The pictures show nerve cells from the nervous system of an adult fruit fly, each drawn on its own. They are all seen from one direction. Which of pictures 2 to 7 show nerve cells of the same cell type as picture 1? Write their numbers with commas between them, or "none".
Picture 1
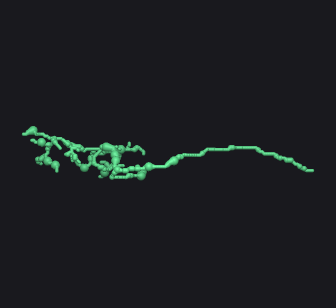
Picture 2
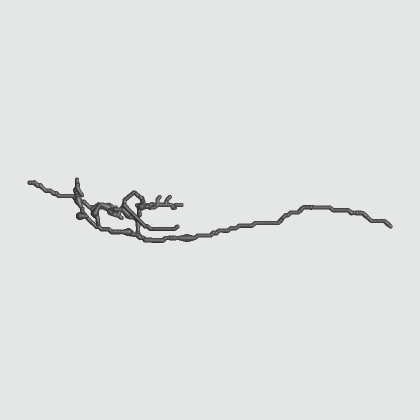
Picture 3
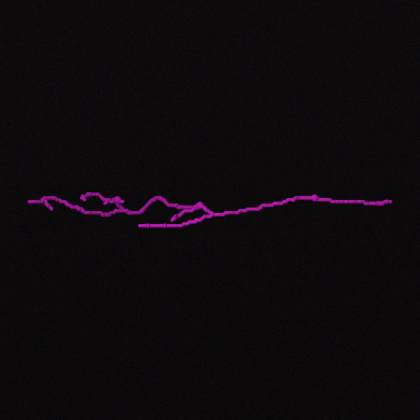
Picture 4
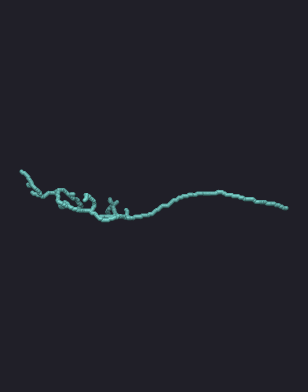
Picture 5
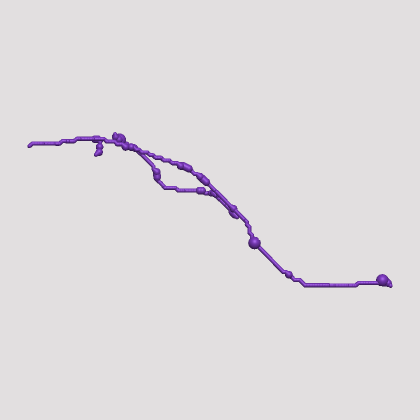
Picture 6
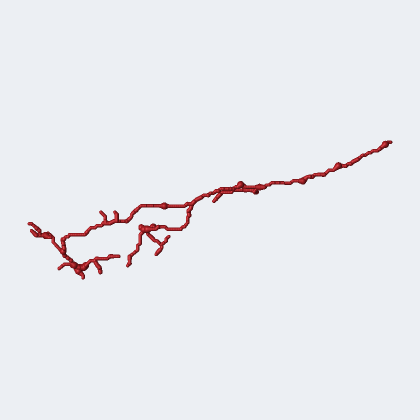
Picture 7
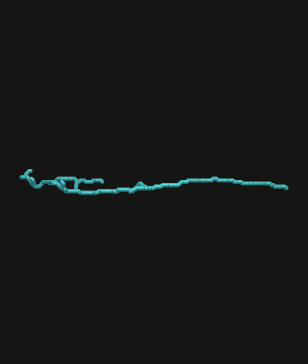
2, 3, 4, 7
